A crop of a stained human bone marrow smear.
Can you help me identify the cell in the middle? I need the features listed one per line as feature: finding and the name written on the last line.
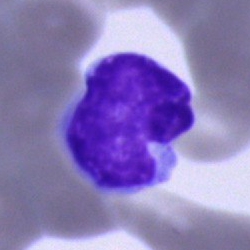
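Nuclear extent: almost the whole cell
Nuclear edge: notched at the lower right
Chromatin: dense, dark purple, a few paler patches
Cytoplasm: scant pale blue rim, mostly in the lower right notch
Cell: lymphocyte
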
